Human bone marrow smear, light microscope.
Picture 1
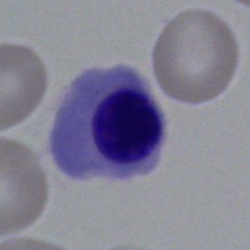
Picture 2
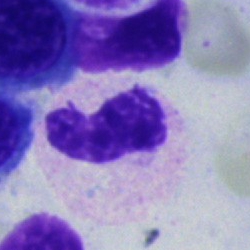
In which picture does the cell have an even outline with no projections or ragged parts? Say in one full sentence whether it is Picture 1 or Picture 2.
The cell whose outline is smooth is the one in picture 2.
